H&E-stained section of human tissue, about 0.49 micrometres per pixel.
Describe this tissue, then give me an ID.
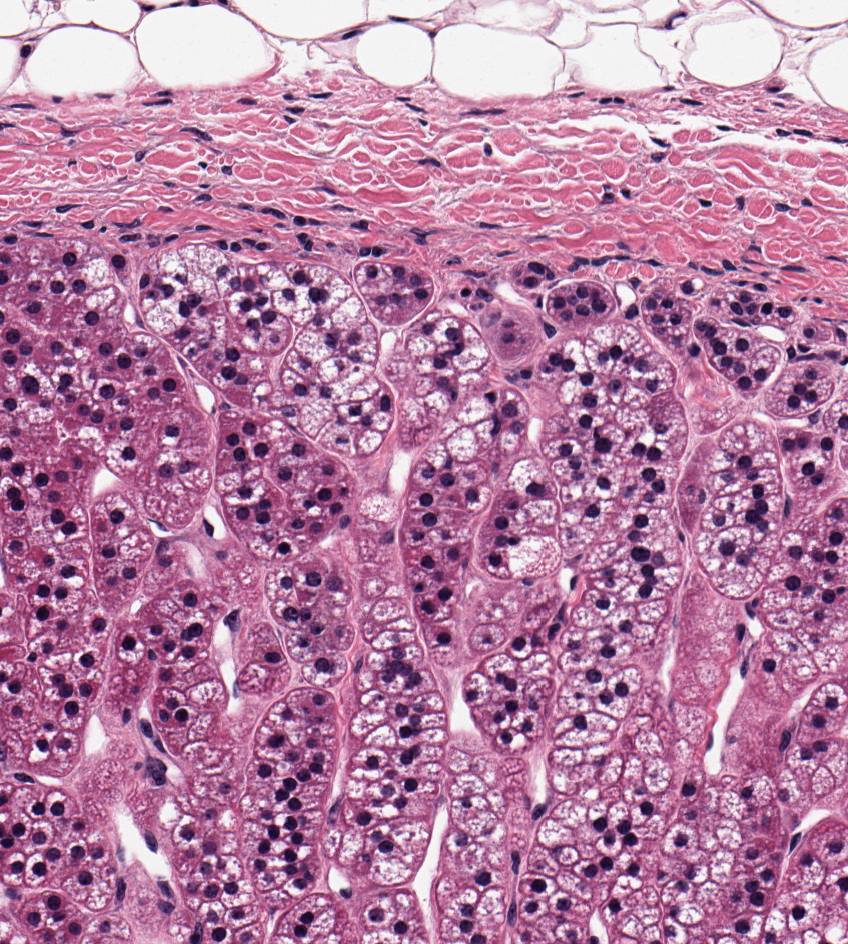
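Beneath a fibrous band, cells are arranged as rounded nests immediately under the band and as longer columns running vertically toward the bottom of the field. Many cells have pale, finely vacuolated, foamy cytoplasm and small, round, dark-staining nuclei. The nests and columns are solid, without central lumina. The tissue is adrenal gland.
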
